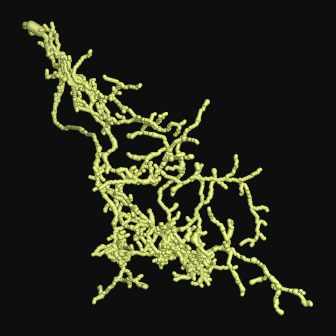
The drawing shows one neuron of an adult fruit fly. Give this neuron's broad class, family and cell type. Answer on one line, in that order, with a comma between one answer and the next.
central-brain intrinsic neuron, hemilineage SLPal1, PLP007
